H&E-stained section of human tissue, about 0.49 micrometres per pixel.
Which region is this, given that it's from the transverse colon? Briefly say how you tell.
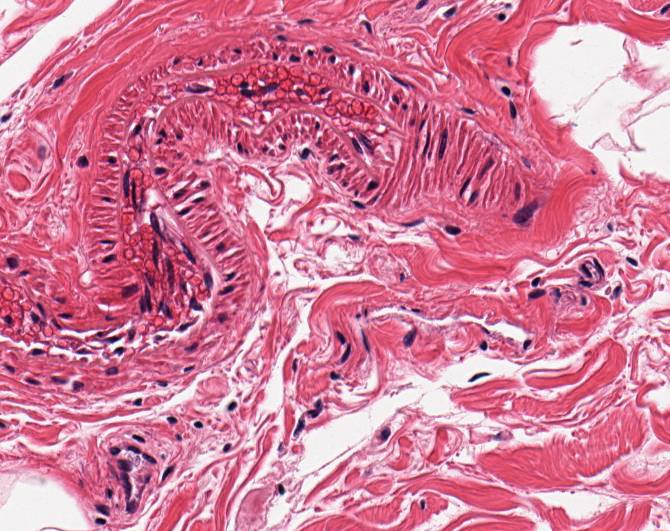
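This is an artery. A curved, thick-walled tubular vessel crosses the upper left half of the field, and its lumen is narrow.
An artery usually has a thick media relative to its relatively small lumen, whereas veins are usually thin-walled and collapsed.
Closely packed red blood cells fill the lumen, mostly toward the upper left. The wall consists of smooth muscle cells with dark purple, cigar-shaped nuclei in pink cytoplasm, lying side by side roughly perpendicular to the lumen.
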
